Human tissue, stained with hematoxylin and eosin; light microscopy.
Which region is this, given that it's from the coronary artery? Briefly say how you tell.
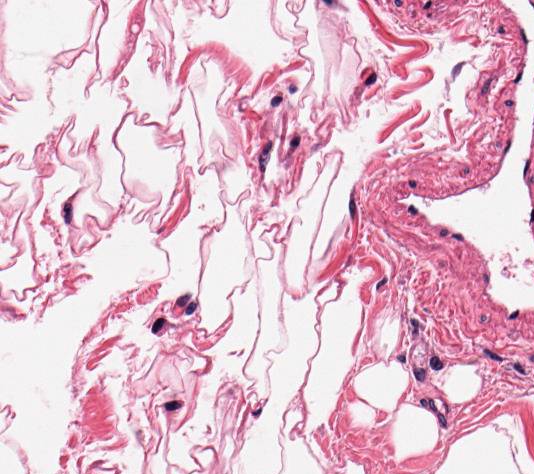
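Answer: tunica adventitia. Left and centre: thin pink fibres, loosely set, wide clear spaces between. Many fibres wavy.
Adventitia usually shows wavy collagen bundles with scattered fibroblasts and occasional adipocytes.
Lower right: small group of rounded, empty-looking fat cells. Nuclei sparse, dark purple.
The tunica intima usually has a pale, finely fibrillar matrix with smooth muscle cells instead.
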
